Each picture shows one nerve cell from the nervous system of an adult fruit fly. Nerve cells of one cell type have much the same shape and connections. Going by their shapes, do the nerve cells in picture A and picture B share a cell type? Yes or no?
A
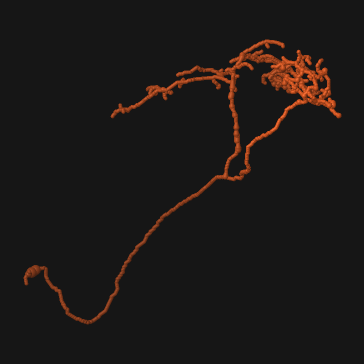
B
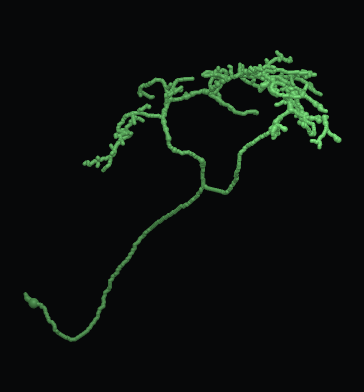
no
